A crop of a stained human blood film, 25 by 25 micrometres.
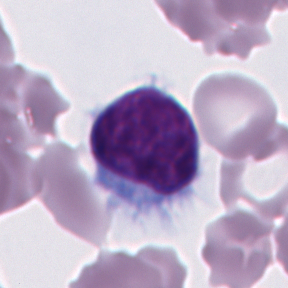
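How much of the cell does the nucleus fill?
Most of it; the cytoplasm shows mainly as a rim below the nucleus.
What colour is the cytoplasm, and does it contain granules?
It is pale blue, and no granules are seen in it.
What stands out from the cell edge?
Fine hair-like projections, most numerous along the lower side.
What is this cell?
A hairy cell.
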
